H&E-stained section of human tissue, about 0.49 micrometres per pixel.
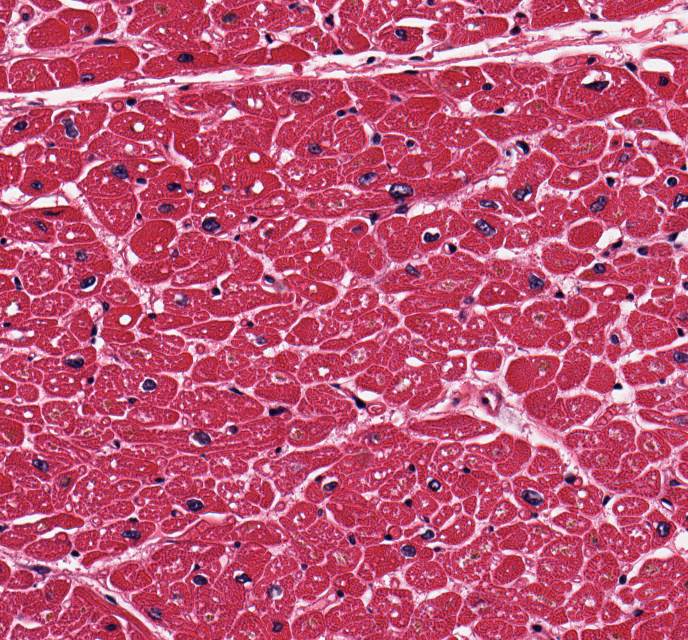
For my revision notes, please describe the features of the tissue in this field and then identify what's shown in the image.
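Throughout, the muscle fibres are cut across as closely packed rounded to polygonal profiles. Scattered fibres have enlarged, dark, irregularly shaped nuclei among smaller ones. Many hold fine golden-brown granules clustered around the nucleus. This is the left ventricle of the heart.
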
